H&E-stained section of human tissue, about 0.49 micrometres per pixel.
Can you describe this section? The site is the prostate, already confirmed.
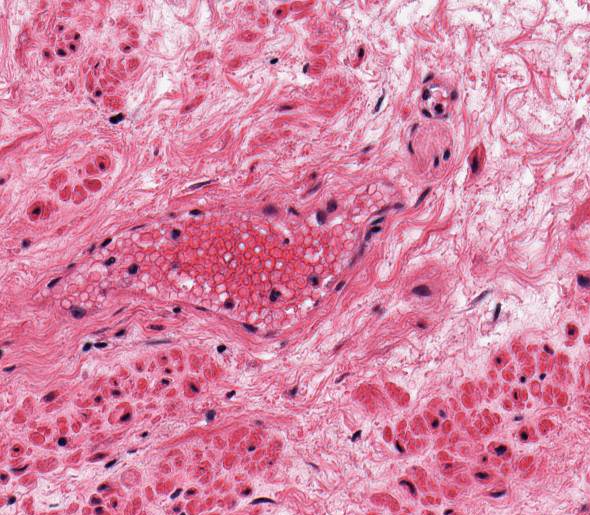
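Down at the lower left and lower right there are smooth muscle bundles cut transversely, so the cells show as rounded pink profiles, many with one central dark nucleus. Between them the stroma is wavy pink collagen, looser and paler toward the upper right, with scattered fibroblasts whose nuclei are dark, elongated and spindle-shaped.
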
